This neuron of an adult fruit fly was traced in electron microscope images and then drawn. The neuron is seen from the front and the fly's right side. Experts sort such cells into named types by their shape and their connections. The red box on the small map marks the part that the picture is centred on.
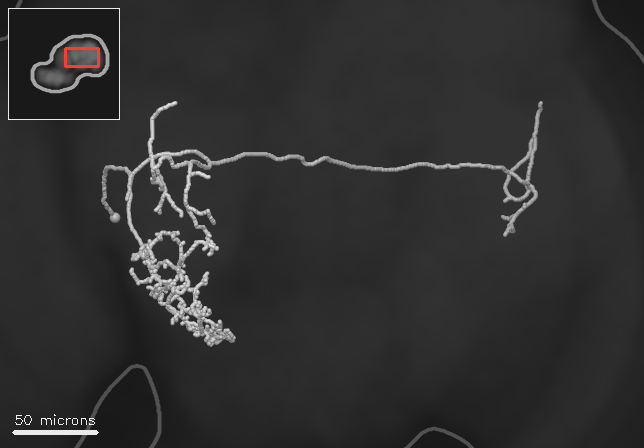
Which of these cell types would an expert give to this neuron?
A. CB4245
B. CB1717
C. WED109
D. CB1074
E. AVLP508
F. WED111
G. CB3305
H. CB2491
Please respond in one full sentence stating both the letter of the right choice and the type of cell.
The neuron is typed as WED111, which is listed in option F.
